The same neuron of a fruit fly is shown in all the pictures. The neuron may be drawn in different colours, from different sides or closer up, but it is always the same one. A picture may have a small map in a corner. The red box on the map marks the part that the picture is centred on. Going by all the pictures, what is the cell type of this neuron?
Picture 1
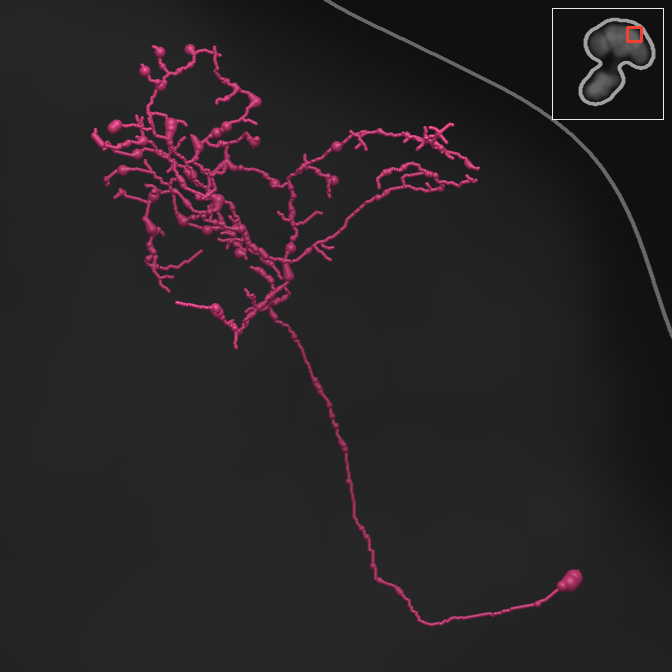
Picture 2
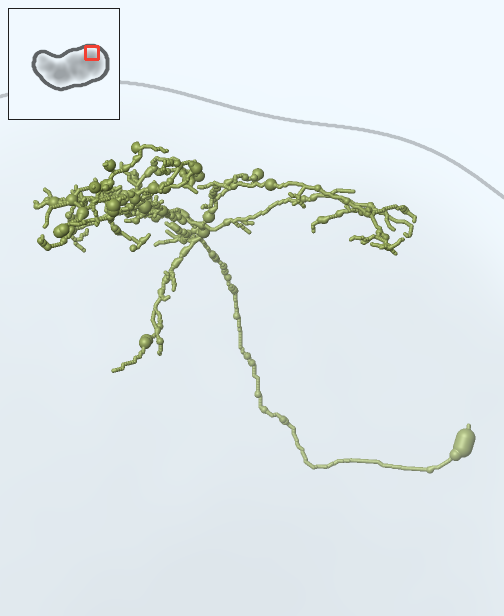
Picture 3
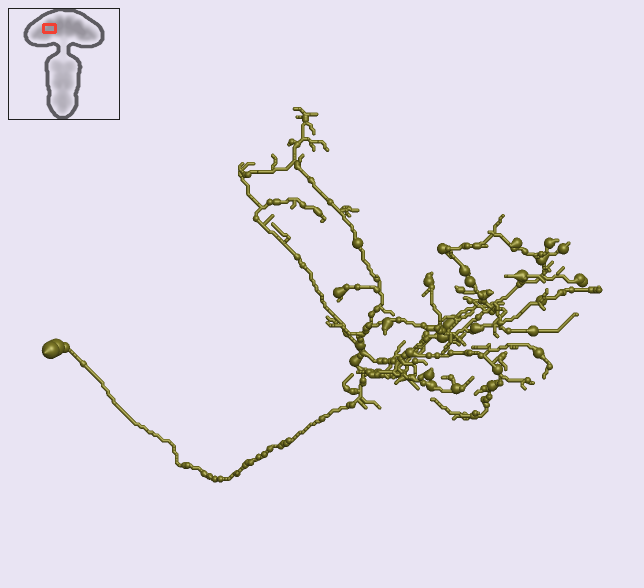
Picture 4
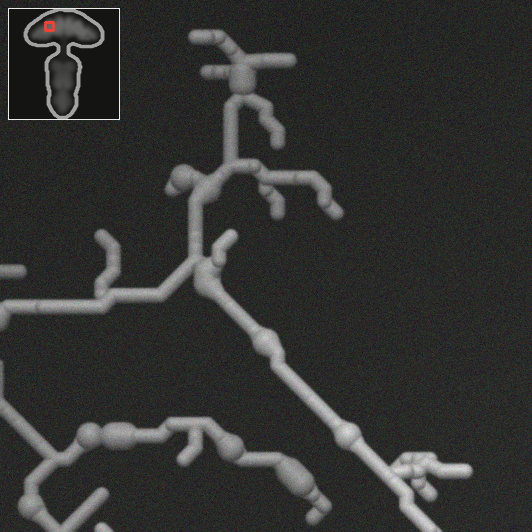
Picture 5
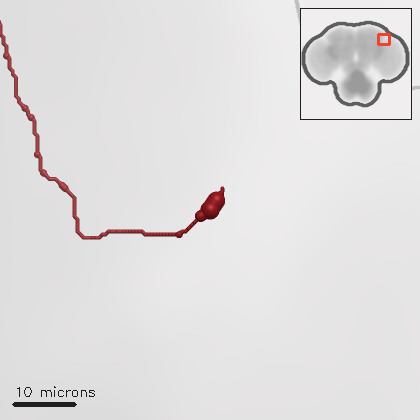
CB1249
